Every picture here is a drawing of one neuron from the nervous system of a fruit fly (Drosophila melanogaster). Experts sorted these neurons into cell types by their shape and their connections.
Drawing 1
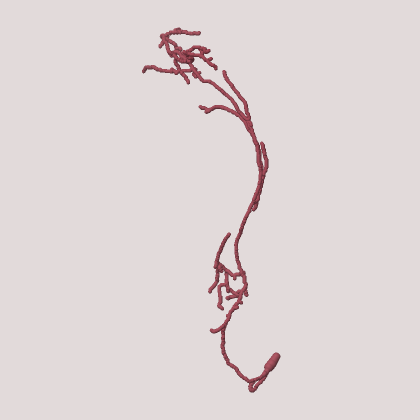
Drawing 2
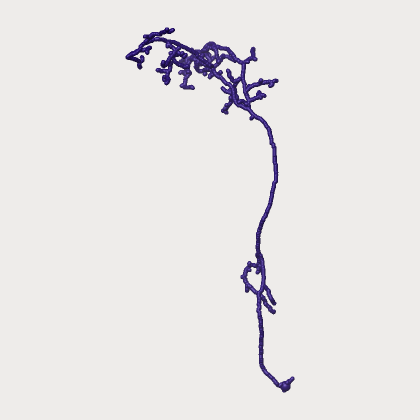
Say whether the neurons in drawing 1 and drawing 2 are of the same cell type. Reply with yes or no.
yes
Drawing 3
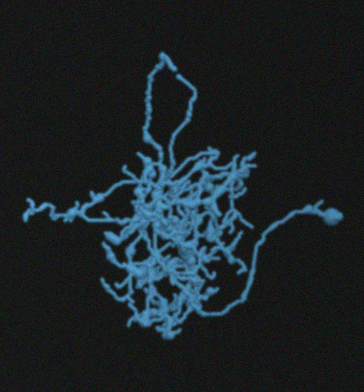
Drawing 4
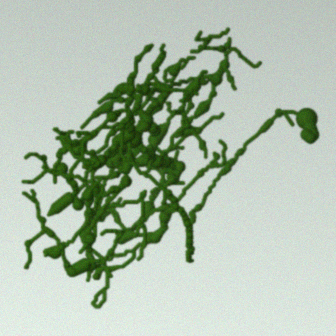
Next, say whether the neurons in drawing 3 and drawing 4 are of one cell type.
yes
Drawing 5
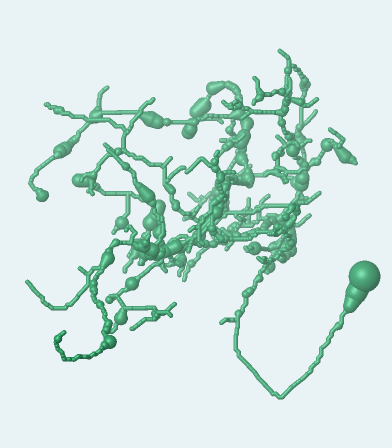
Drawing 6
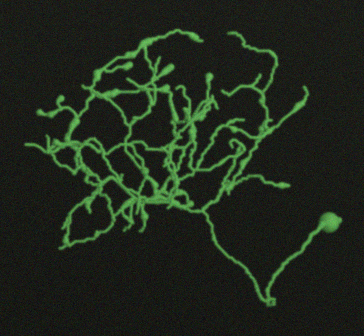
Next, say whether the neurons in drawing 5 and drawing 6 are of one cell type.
yes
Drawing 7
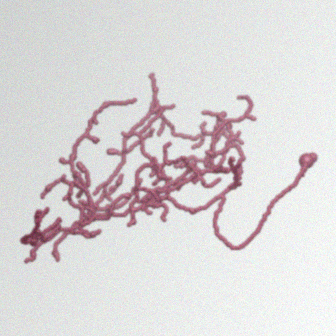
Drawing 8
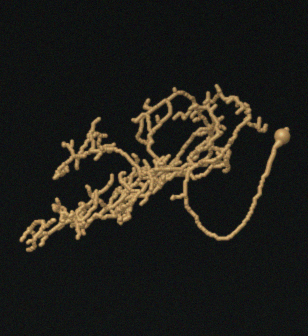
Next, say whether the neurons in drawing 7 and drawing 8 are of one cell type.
yes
